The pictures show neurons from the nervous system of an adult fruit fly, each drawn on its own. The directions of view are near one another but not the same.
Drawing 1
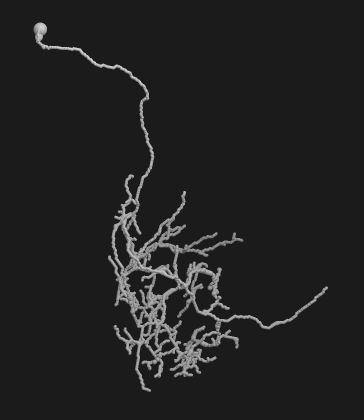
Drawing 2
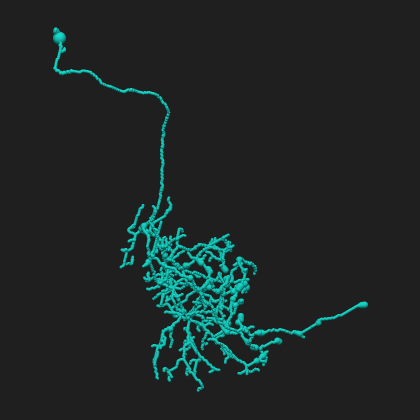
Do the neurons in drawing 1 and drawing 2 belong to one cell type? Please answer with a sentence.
They are of the same cell type.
